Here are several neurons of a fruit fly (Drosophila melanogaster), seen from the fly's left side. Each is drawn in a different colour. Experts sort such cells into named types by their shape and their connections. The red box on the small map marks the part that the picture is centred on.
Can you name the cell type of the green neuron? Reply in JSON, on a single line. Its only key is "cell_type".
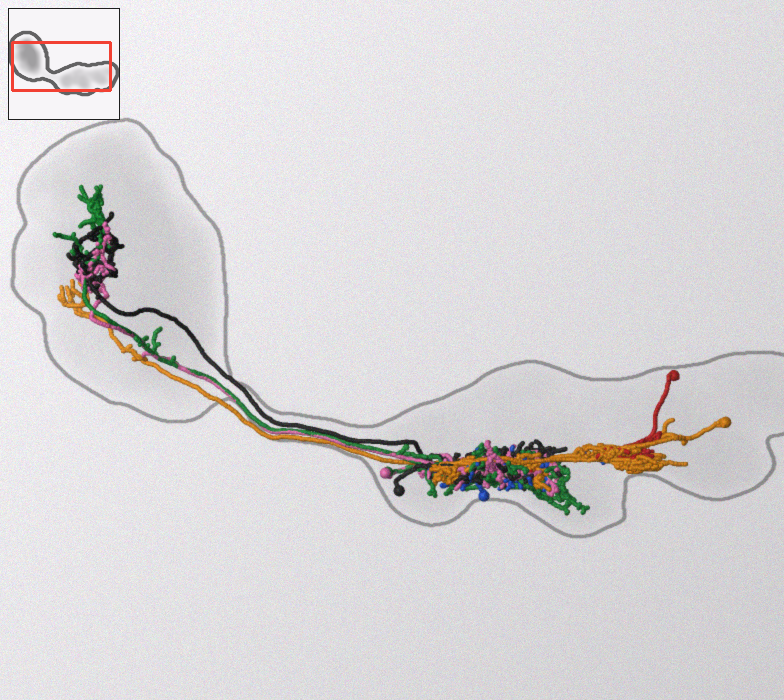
{"cell_type": "AN08B032"}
